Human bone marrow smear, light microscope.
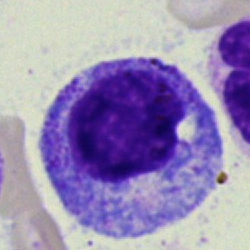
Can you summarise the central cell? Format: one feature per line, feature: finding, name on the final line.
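Cytoplasm: plenty of it, and blue.
Border: roughly round and smooth.
Chromatin: dark purple, dense-looking.
Clear space: a single unstained one, right against the nucleus on its right edge.
Cell: myelocyte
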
